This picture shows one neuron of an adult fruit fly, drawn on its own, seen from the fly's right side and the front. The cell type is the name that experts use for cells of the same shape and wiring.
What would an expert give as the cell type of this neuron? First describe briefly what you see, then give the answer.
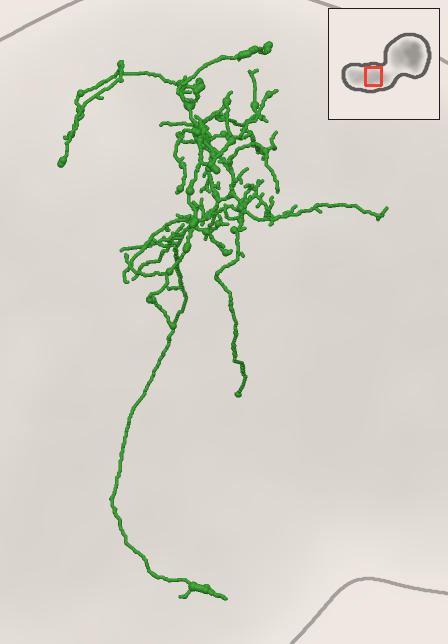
The cell body is at the bottom of the picture. Dozens of branch ends can be seen. Its broad class is nerve-cord intrinsic neuron. The cell type is IN06B066.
